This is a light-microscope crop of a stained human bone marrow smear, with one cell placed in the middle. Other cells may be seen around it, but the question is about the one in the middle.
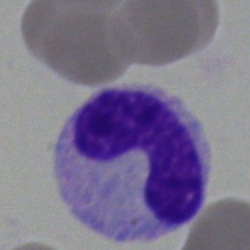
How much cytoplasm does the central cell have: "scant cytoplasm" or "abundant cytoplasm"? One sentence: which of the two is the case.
The cytoplasm forms a broad area around the nucleus.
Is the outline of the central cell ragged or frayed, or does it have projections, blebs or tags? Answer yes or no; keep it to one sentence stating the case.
No, it is a smooth edge, not a rough one, that bounds the cell.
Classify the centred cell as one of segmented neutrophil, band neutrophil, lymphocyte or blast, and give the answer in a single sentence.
The cell at the middle of the frame should be recorded as a band neutrophil.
